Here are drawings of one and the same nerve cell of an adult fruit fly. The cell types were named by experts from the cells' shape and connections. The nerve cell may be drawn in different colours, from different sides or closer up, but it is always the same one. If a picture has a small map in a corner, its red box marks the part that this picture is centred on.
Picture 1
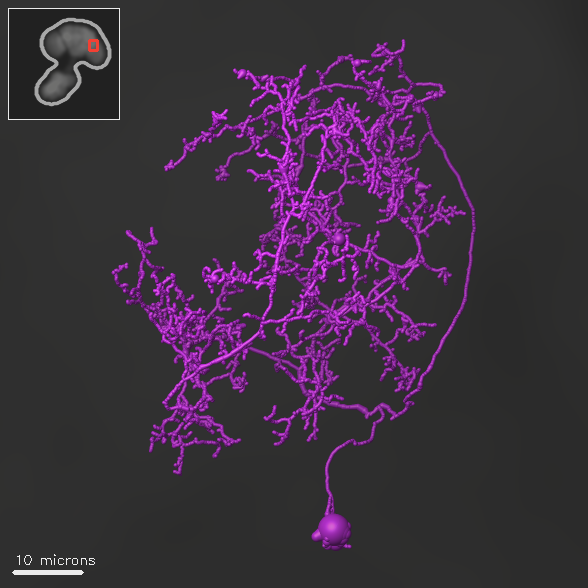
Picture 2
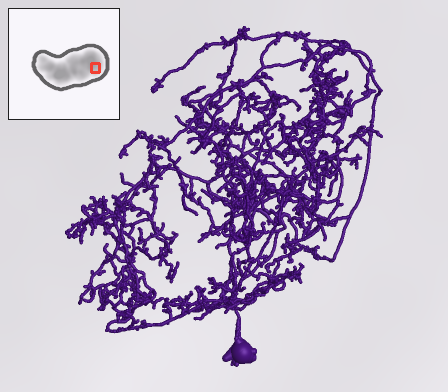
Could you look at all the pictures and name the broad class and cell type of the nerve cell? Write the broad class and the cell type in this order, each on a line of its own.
central-brain intrinsic neuron
CB2498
